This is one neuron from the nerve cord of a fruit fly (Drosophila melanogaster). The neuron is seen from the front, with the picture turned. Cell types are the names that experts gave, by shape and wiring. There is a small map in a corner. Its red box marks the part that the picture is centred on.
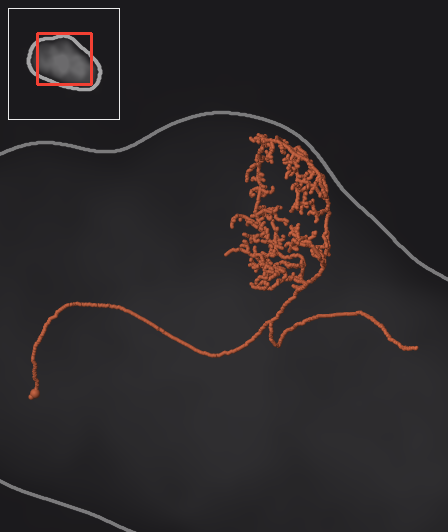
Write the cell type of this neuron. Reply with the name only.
IN23B049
